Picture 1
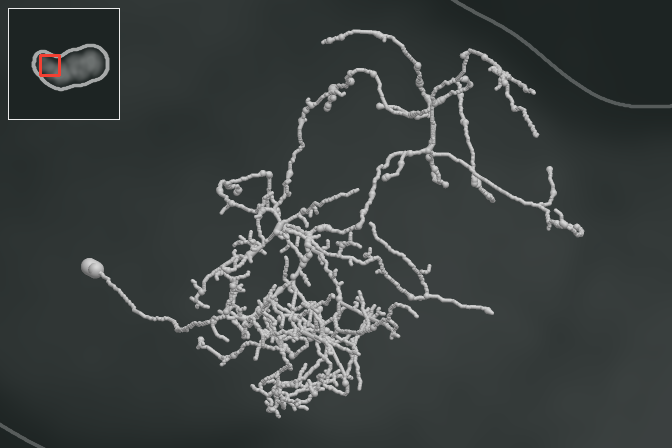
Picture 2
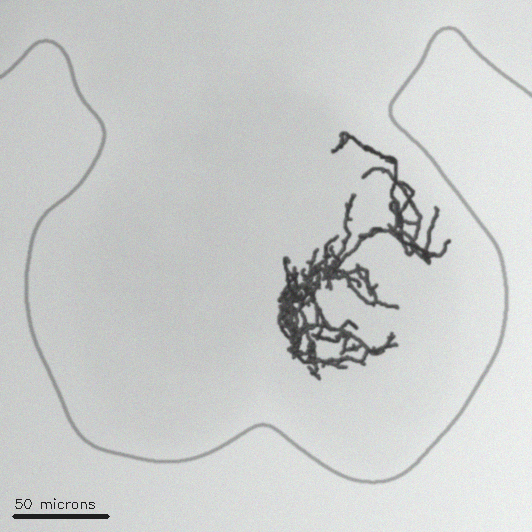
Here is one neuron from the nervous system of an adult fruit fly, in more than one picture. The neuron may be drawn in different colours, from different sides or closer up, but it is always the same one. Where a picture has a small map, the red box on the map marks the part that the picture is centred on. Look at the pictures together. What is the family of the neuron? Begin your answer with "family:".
family: hemilineage 04B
